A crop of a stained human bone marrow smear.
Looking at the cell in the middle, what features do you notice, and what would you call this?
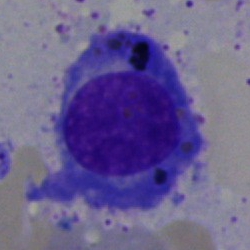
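Look at the outline: irregular, with ragged, frayed edges. The chromatin looks finely granular and evenly spread, not coarsely clumped, and the cytoplasm is deep blue. Just above the nucleus there's a dark purple-black clump in the cytoplasm. It's a plasma cell.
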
